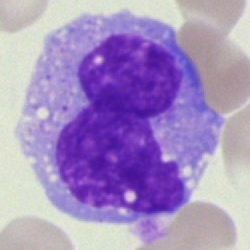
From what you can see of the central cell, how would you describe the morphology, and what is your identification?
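Abundant cytoplasm forms a wide rim around the nucleus. Its colour is a pale grey-blue. Fine, pale lilac granules are scattered through it like dust. Several small, clear, round vacuoles are also scattered in the cytoplasm. The cell is a monocyte.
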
